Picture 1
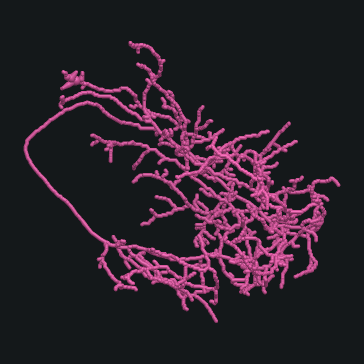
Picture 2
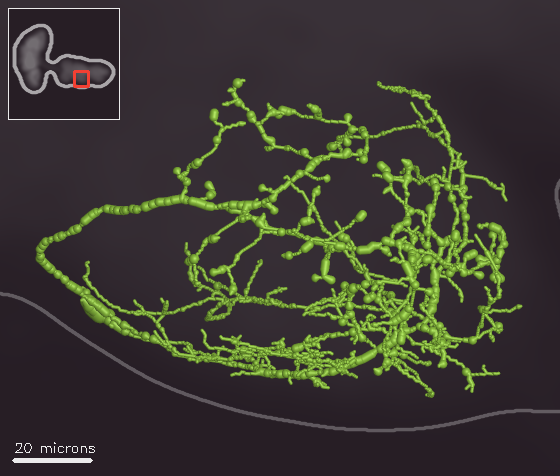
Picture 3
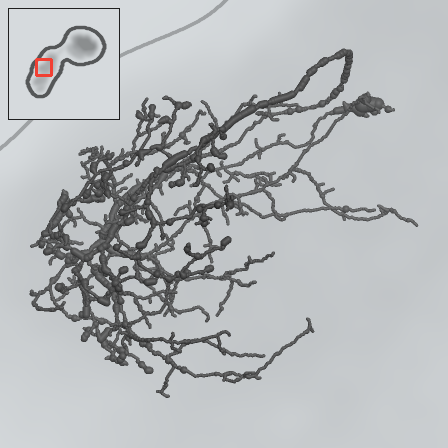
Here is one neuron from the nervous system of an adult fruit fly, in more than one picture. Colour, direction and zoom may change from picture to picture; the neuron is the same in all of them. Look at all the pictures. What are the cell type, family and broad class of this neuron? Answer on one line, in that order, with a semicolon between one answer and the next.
IN09A014; hemilineage 09A; nerve-cord intrinsic neuron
